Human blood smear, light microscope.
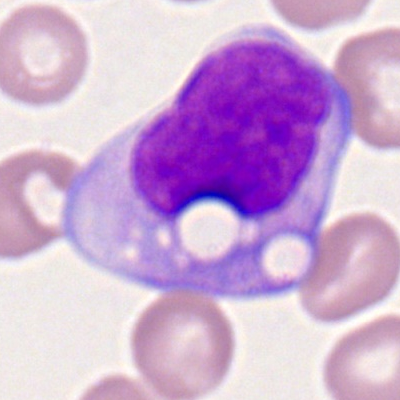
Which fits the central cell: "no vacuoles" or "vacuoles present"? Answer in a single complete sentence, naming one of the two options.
This cell shows one or more clear vacuoles in its cytoplasm.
